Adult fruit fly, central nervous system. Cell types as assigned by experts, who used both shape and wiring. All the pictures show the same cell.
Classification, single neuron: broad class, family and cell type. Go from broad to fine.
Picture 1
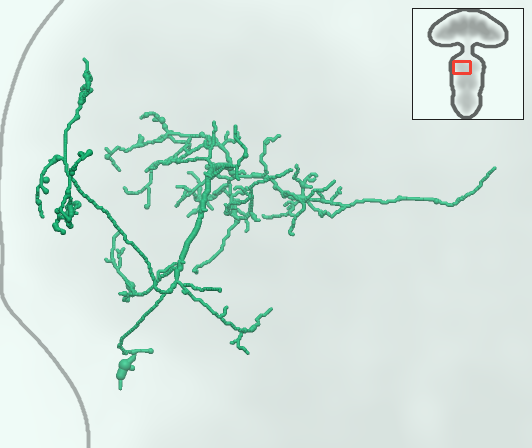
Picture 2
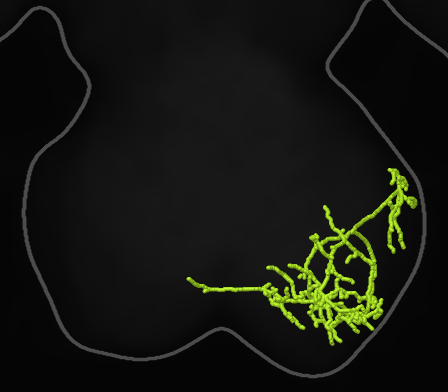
nerve-cord intrinsic neuron; hemilineage 04B; IN04B079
